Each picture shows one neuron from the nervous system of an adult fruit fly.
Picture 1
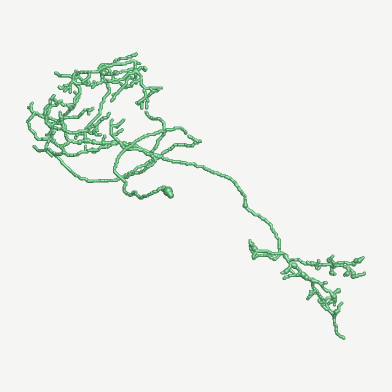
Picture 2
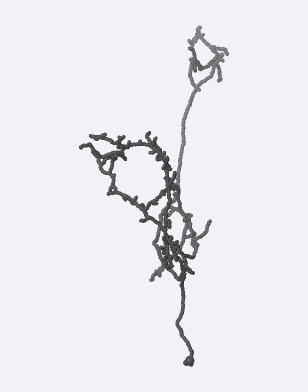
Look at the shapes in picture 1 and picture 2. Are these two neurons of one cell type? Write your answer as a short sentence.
They are of different cell types.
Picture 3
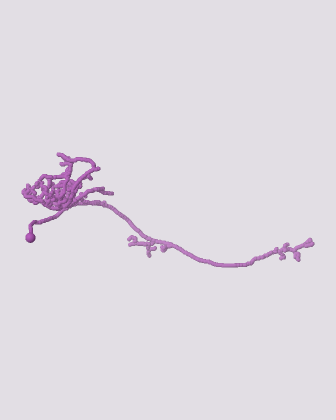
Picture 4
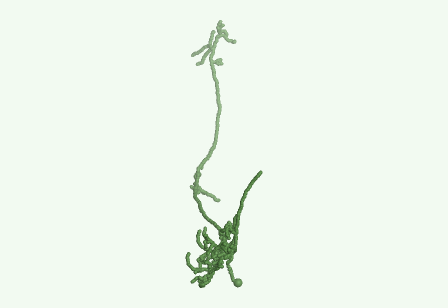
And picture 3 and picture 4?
They are of the same cell type.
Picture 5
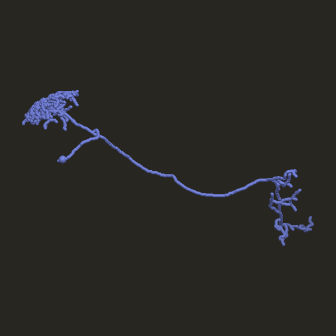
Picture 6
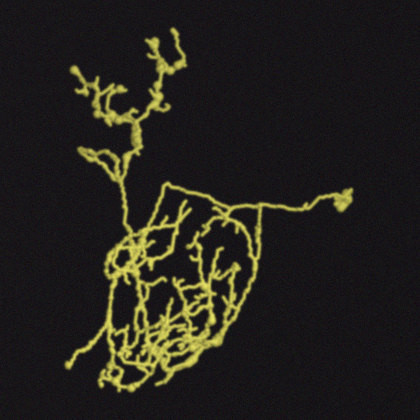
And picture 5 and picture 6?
They are of different cell types.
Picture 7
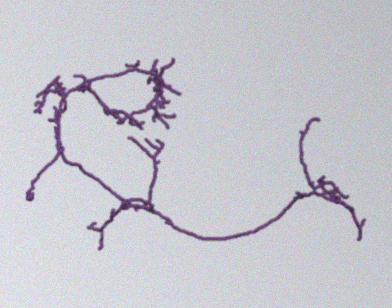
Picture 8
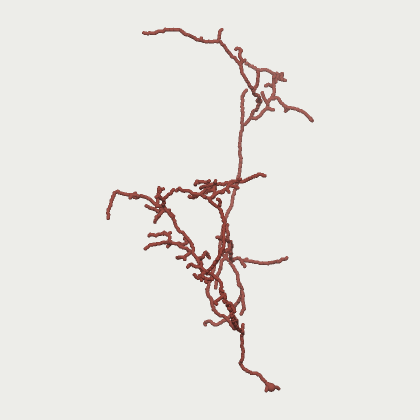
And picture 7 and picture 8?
They are of the same cell type.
